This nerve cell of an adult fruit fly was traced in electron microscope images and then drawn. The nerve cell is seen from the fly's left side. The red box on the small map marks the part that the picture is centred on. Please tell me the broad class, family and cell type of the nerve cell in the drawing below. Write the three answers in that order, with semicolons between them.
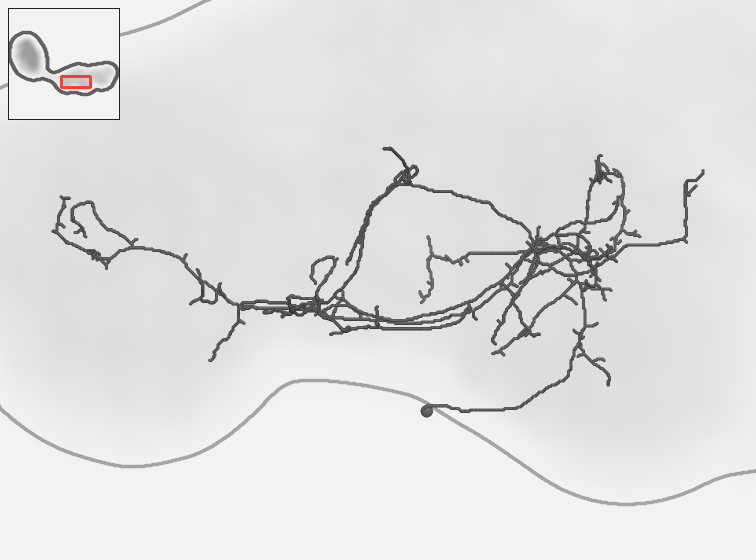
nerve-cord intrinsic neuron; hemilineage 05B; IN05B075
